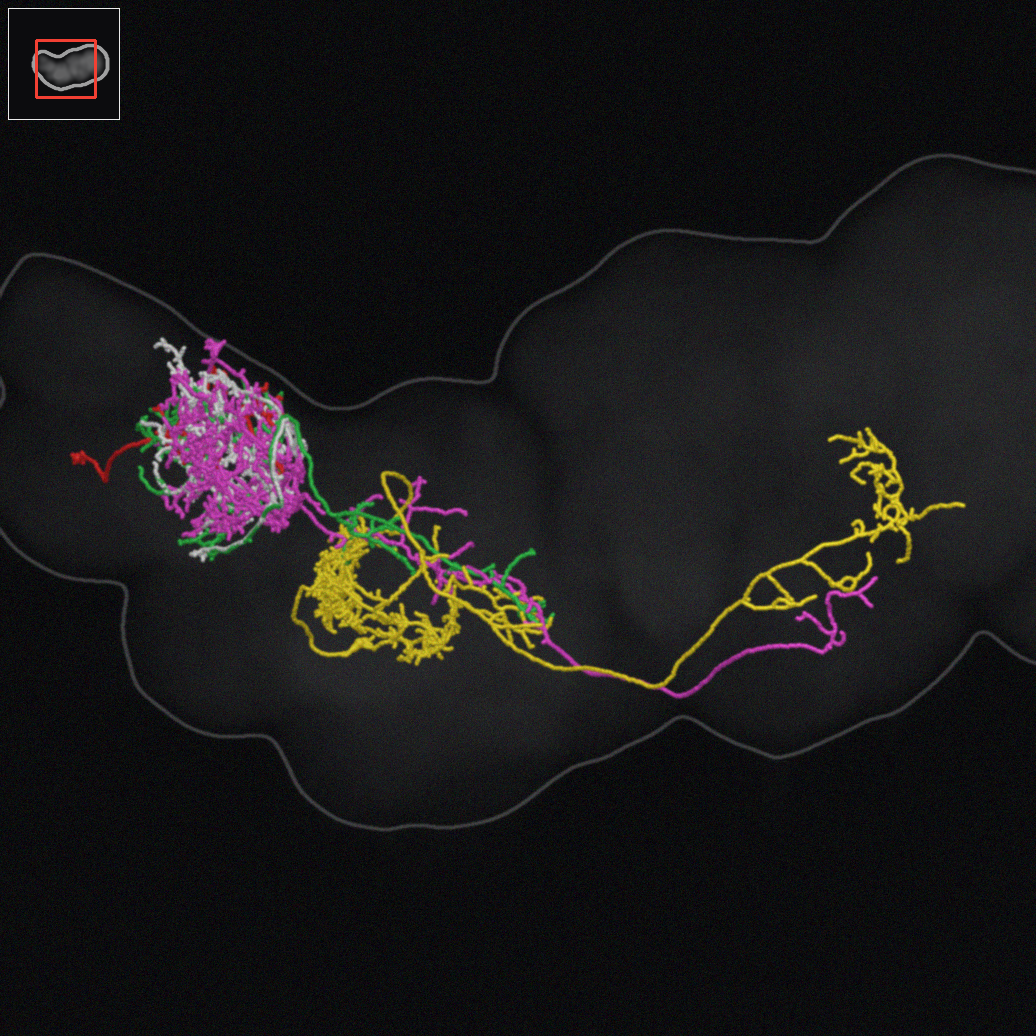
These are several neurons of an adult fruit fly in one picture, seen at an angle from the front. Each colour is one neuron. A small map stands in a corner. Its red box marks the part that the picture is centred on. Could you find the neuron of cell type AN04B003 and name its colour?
yellow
